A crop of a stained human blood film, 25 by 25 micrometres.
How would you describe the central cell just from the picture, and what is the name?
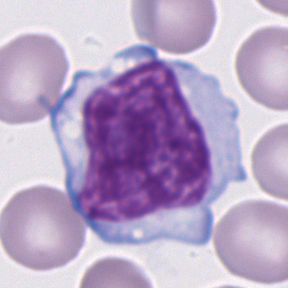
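Nucleus: single unlobed mass, angular corners. Chromatin: dark purple, coarsely clumped, paler gaps between clumps. Cytoplasm: pale blue, deeper blue at outer edge; a few small clear spots. Cell: myeloblast.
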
